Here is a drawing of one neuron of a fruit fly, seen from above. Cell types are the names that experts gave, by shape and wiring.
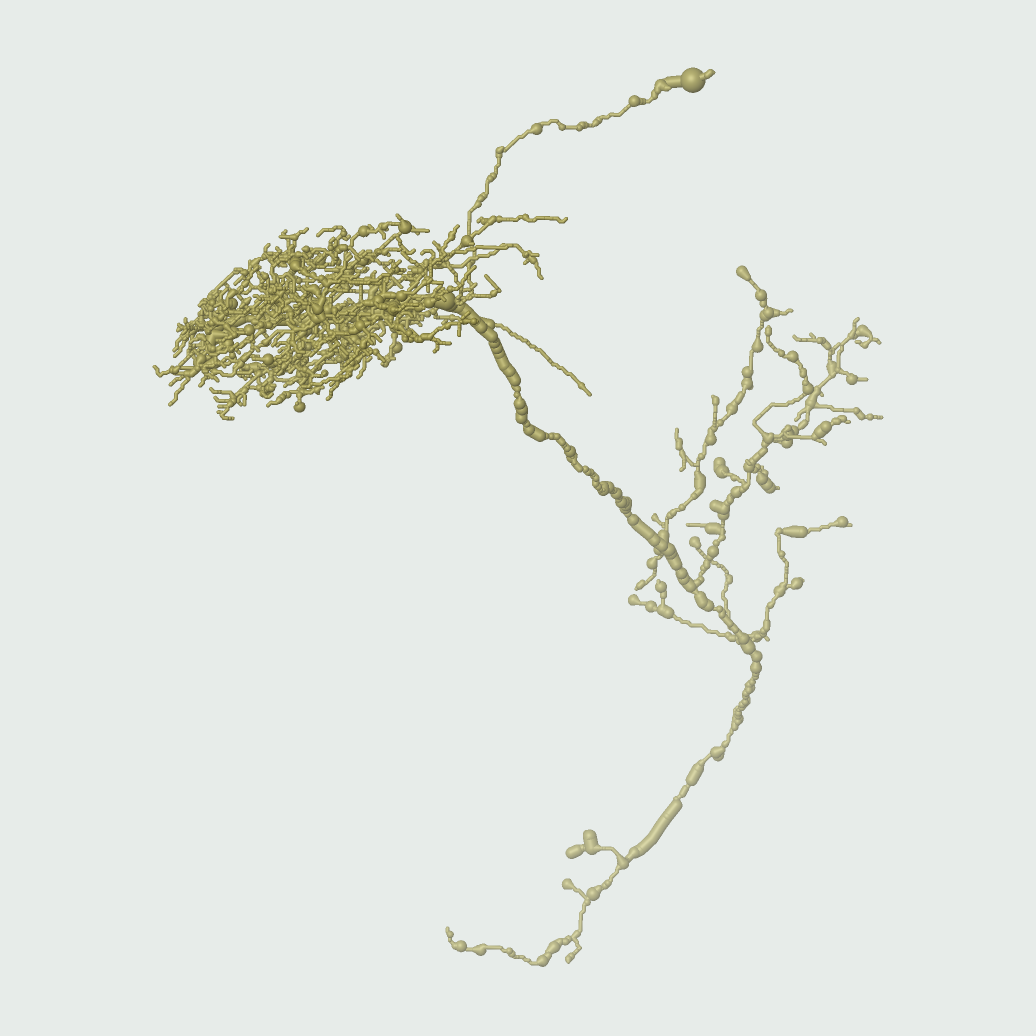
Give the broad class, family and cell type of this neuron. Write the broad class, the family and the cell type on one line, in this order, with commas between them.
central-brain intrinsic neuron, hemilineage AOTUv3_dorsal, AOTU027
